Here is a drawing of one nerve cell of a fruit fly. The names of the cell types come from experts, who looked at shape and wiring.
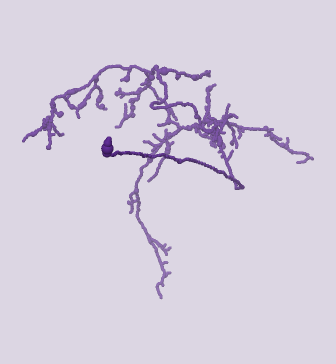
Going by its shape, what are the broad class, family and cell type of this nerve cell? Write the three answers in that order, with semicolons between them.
nerve-cord intrinsic neuron; hemilineage 03A; IN03A055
